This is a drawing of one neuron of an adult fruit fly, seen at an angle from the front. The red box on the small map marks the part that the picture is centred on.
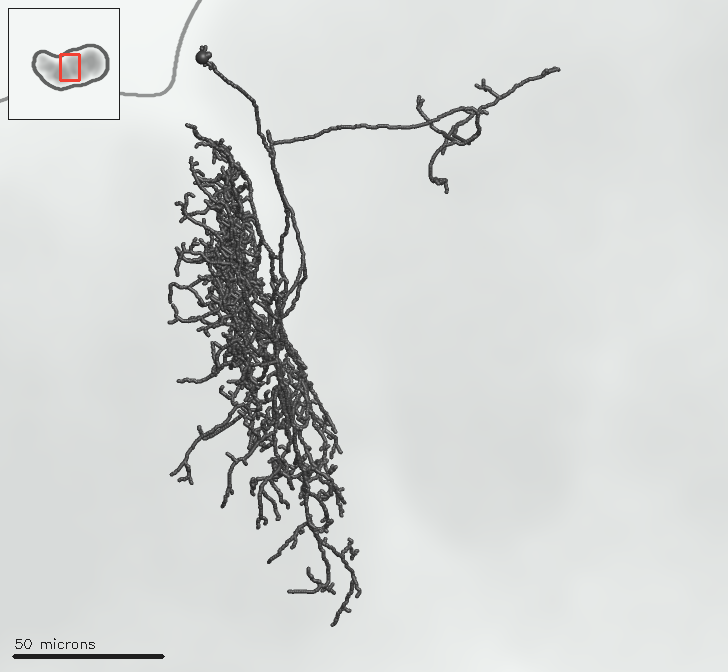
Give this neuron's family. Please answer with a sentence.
The family is hemilineage LHl4_posterior.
